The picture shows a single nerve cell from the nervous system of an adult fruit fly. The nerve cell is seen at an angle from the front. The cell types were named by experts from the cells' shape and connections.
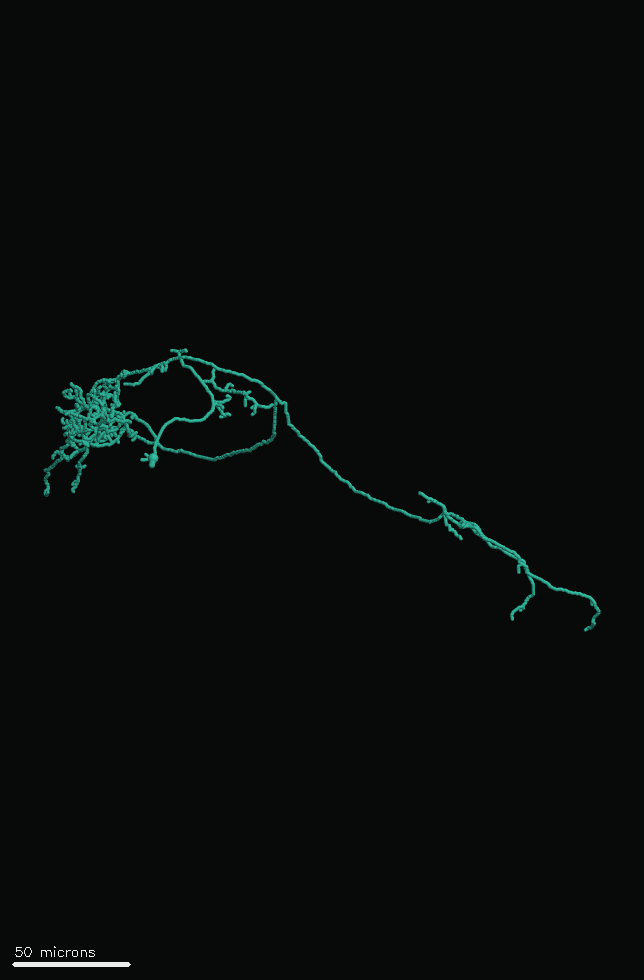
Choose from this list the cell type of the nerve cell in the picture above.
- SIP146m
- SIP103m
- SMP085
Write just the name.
SIP103m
